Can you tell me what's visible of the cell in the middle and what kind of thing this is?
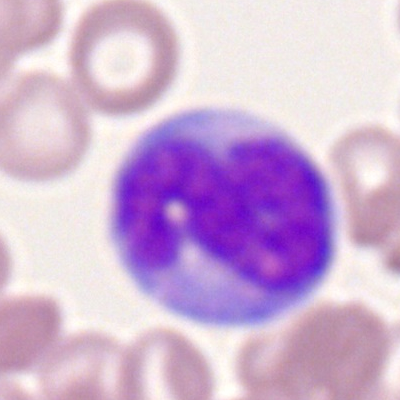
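Notice how round and smooth the outline of this cell is. The nucleus takes up most of it, and just left of centre within the nucleus you will find a small white spot. Search the cytoplasm for distinct granules and you won't find any. This one is a monocyte.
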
